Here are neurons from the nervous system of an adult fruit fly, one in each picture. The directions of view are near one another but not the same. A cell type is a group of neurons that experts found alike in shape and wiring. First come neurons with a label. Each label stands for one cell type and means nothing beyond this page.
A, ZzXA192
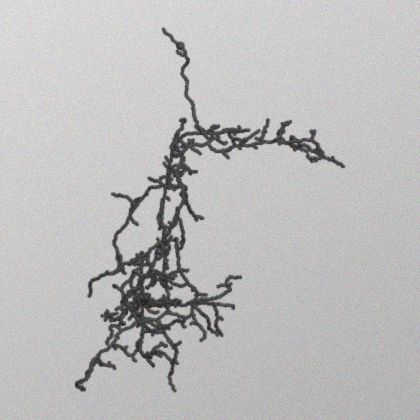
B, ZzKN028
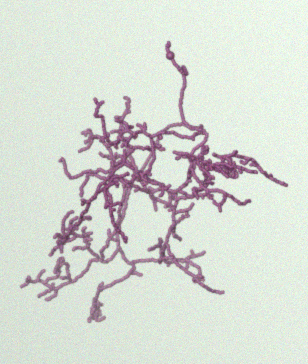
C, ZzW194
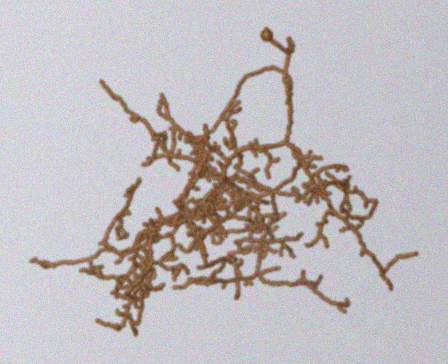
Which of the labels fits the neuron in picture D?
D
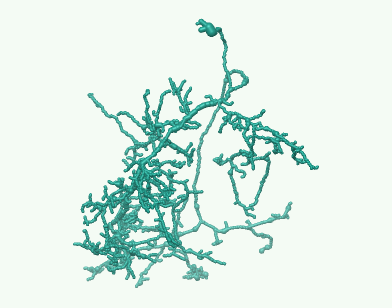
ZzXA192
